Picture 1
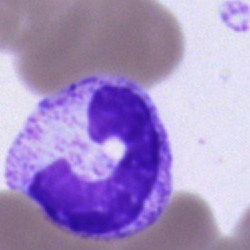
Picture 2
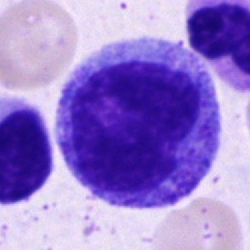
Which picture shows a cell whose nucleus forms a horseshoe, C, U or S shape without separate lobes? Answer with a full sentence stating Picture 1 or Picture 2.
Picture 1 is the one where the nucleus is a curved band without separate lobes.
